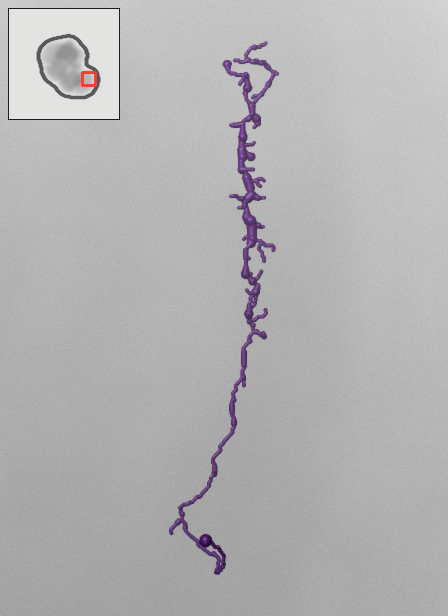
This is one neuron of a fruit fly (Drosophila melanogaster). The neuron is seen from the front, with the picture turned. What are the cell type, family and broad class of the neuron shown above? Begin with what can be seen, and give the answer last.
The cell body is at the bottom of the picture. In this view it is more than twice as tall as it is wide. Its cell type is Dm3c. Its family is Dm. It is an optic-lobe intrinsic neuron.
